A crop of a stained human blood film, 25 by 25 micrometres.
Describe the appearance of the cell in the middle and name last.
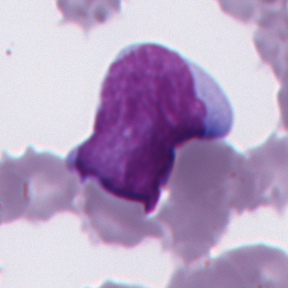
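Item one, the nucleus, fills most of the cell as a single unlobed mass. Item two, the cytoplasm, is a scant pale-blue crescent at the upper right of the cell, with no visible granules. Item three, the outline, is irregular and angular rather than round. The cell is a myeloblast.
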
